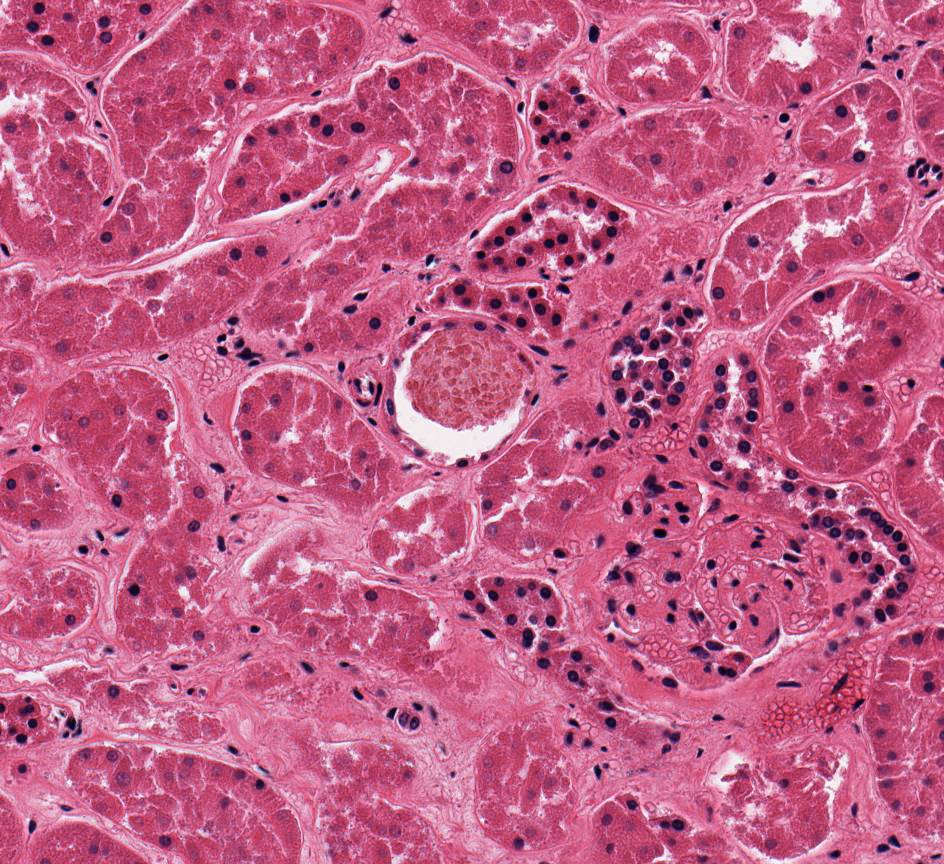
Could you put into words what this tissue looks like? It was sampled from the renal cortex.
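Main cells with abundant, finely granular, deeply eosinophilic cytoplasm and a single small round nucleus near the centre. Smaller cells clustered upper centre and right of centre; nuclei crowded and darker, cytoplasm less. Scanty pink collagen stroma between nests, with scattered elongated spindle-shaped nuclei.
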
